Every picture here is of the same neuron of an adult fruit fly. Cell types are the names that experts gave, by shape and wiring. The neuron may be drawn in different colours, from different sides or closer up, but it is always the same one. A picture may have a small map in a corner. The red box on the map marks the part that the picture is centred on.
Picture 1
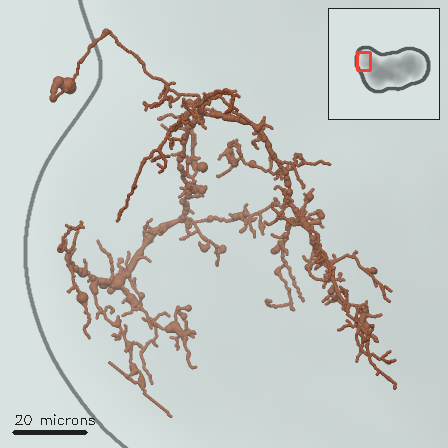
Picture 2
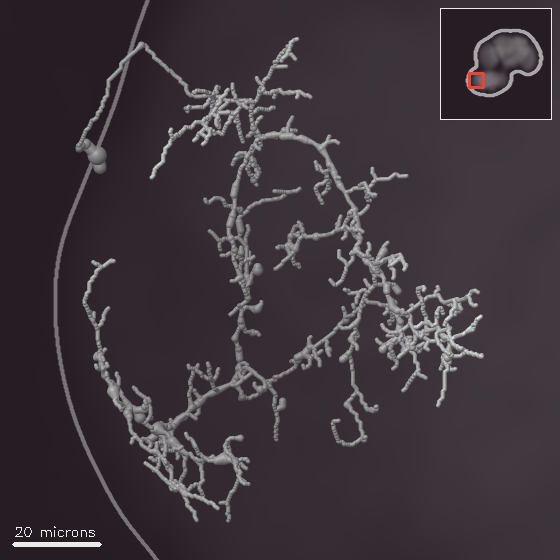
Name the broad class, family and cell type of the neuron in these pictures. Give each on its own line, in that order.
nerve-cord intrinsic neuron
hemilineage 19A
IN19A046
